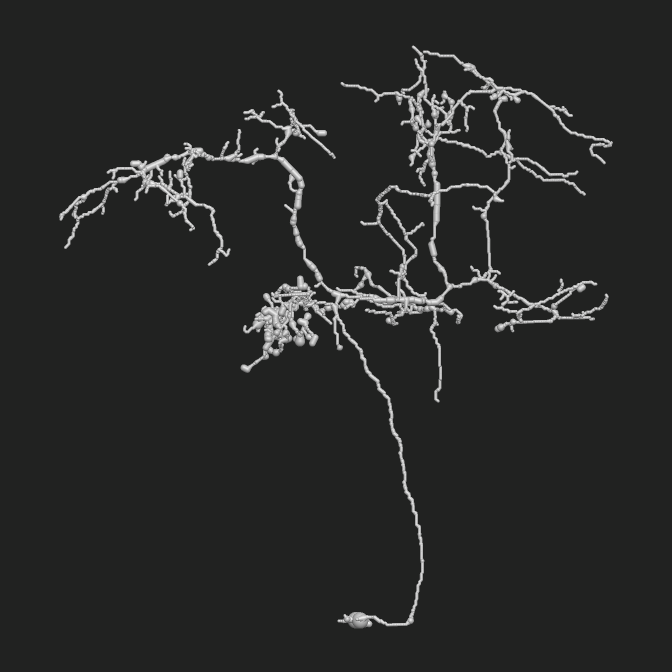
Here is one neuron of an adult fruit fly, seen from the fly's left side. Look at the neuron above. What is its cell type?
IN07B031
